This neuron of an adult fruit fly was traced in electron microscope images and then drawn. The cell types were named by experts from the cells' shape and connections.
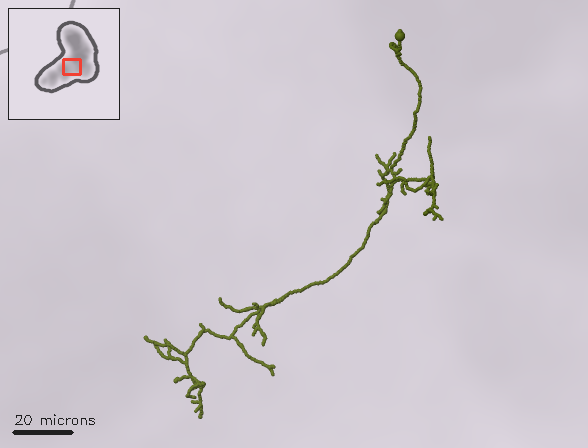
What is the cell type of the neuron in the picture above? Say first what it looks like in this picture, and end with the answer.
By the scale bar it is about 140 microns tall in this view. In this view it is taller than it is wide. This is a nerve-cord intrinsic neuron. Its cell type is IN09B053.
